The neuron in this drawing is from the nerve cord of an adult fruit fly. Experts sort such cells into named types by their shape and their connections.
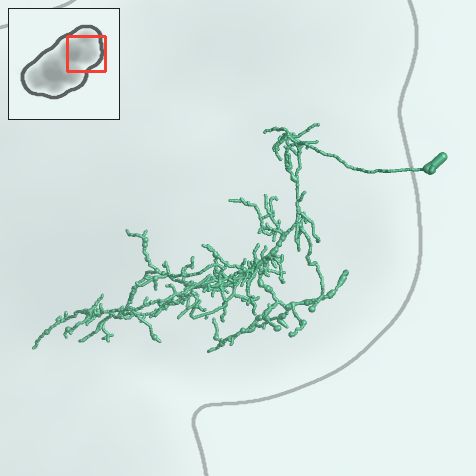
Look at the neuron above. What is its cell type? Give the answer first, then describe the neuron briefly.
It is of cell type IN20A.22A017. Its broad class is nerve-cord intrinsic neuron. The picture shows dozens of branch ends. As drawn here it is wider than it is tall.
